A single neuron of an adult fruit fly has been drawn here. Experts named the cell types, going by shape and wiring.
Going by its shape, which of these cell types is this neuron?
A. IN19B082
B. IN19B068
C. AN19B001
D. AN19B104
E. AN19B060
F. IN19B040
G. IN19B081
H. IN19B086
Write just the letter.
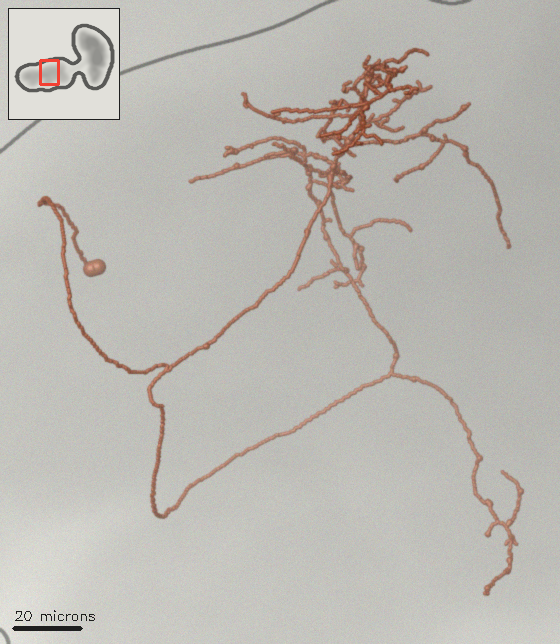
H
